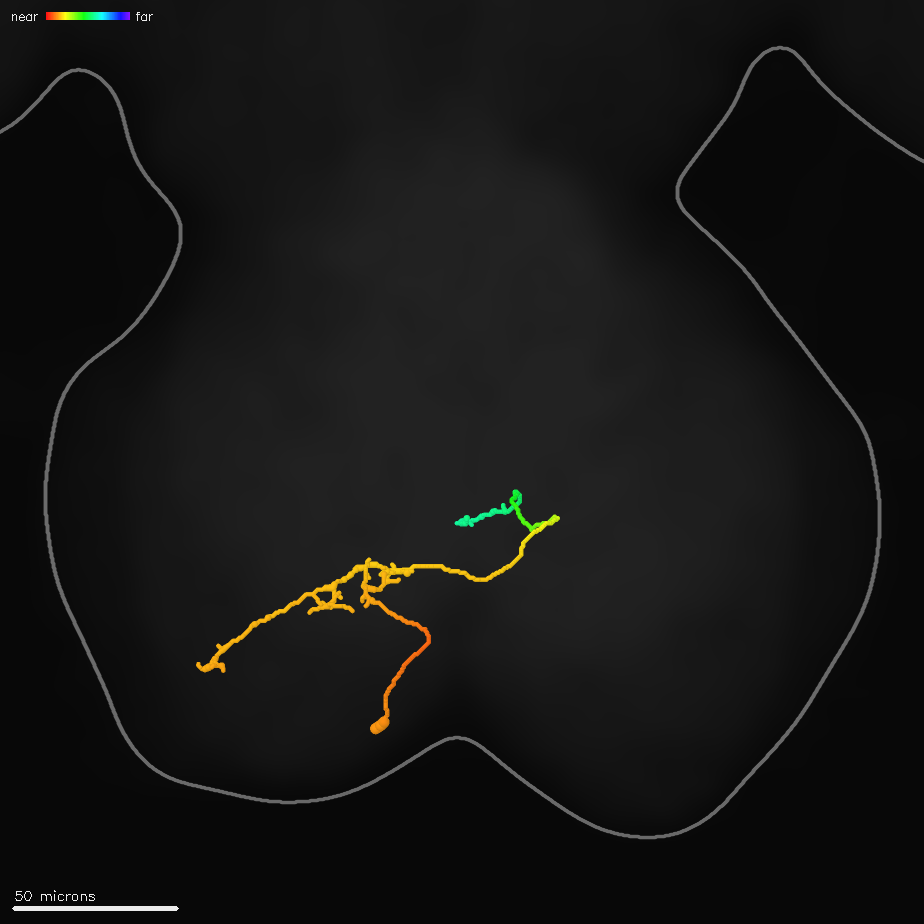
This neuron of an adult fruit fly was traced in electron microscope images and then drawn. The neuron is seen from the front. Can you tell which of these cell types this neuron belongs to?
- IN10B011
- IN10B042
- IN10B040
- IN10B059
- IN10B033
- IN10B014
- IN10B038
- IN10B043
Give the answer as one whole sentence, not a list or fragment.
This neuron is of the type IN10B040.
